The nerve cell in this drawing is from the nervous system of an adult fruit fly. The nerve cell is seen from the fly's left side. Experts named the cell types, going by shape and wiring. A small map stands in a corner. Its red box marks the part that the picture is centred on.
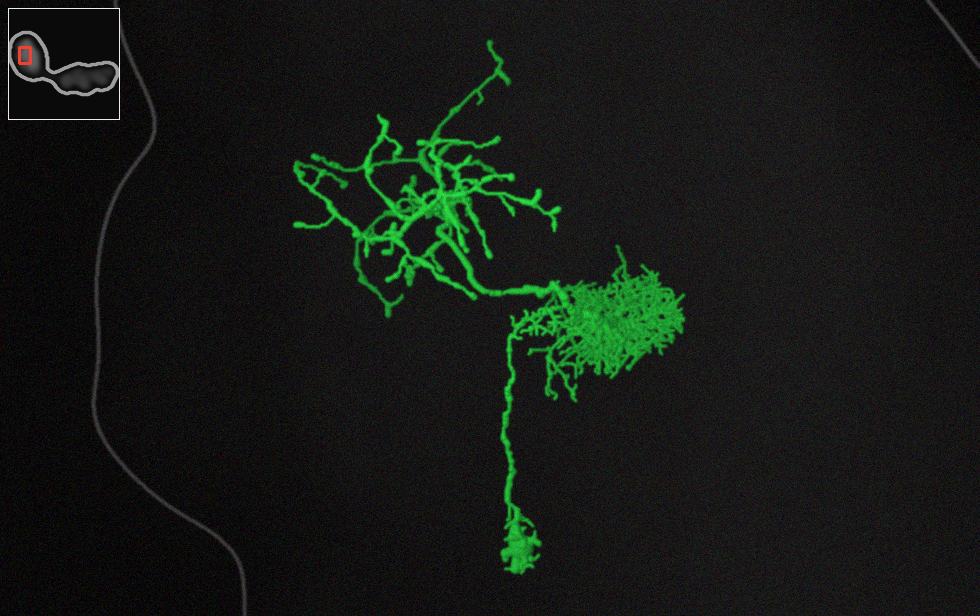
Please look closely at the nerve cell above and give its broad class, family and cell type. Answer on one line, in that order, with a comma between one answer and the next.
central-brain intrinsic neuron, hemilineage VLPl&p1_lateral, PVLP069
